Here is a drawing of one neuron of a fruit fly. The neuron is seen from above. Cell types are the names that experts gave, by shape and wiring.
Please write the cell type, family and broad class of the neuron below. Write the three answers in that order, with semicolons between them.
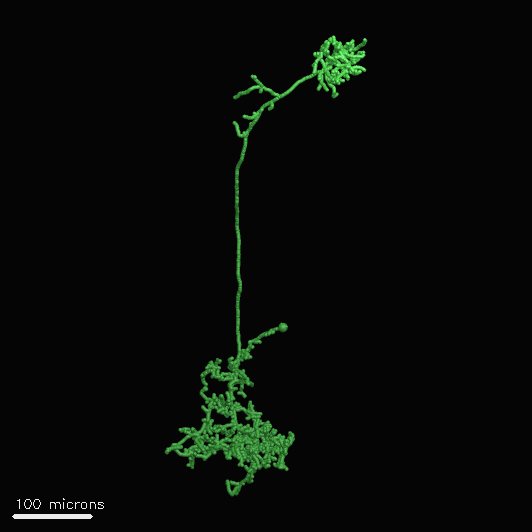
AN17B012; hemilineage 17B; ascending neuron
